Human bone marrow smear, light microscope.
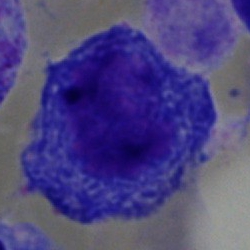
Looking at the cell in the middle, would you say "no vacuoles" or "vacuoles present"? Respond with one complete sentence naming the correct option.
In the cytoplasm of the cell there are one or more clear vacuoles.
